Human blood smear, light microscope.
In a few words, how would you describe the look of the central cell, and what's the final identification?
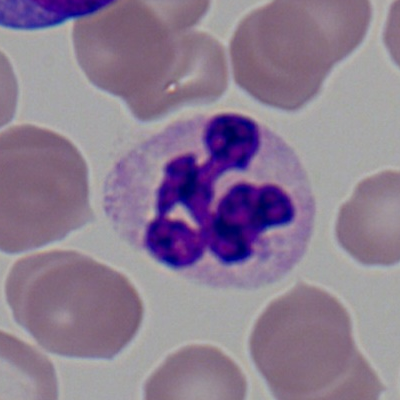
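Look first at the nucleus. It has several separate lobes, and the uppermost is joined to the rest by a thin strand. Plenty of pale pinkish-lilac cytoplasm surrounds it, with fine lilac granules scattered evenly throughout. This is a segmented neutrophil.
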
